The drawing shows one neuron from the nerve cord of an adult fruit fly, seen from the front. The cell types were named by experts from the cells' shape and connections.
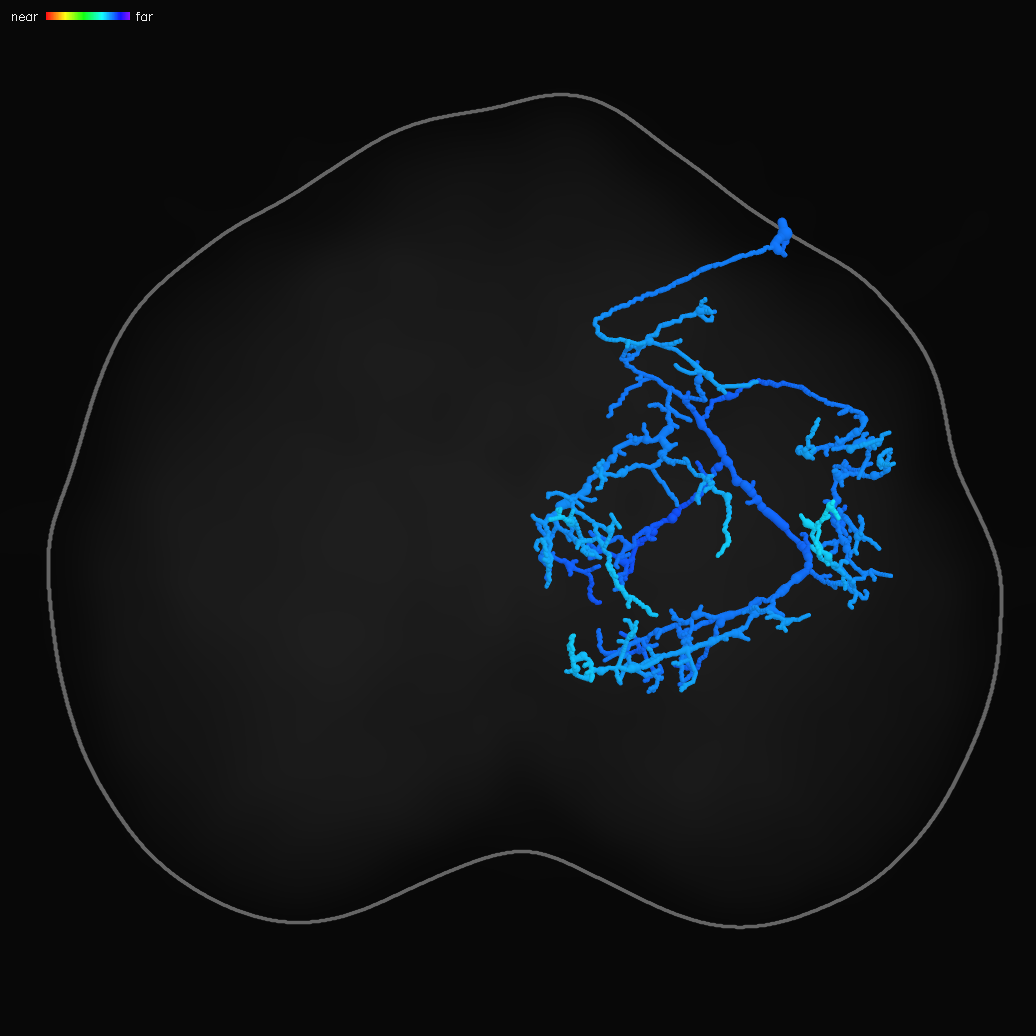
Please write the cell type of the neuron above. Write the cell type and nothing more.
IN03A073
